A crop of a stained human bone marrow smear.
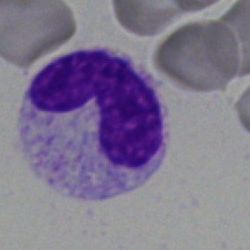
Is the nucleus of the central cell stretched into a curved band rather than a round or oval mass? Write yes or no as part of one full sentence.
Yes, the nucleus is stretched into a curved band rather than divided into lobes.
